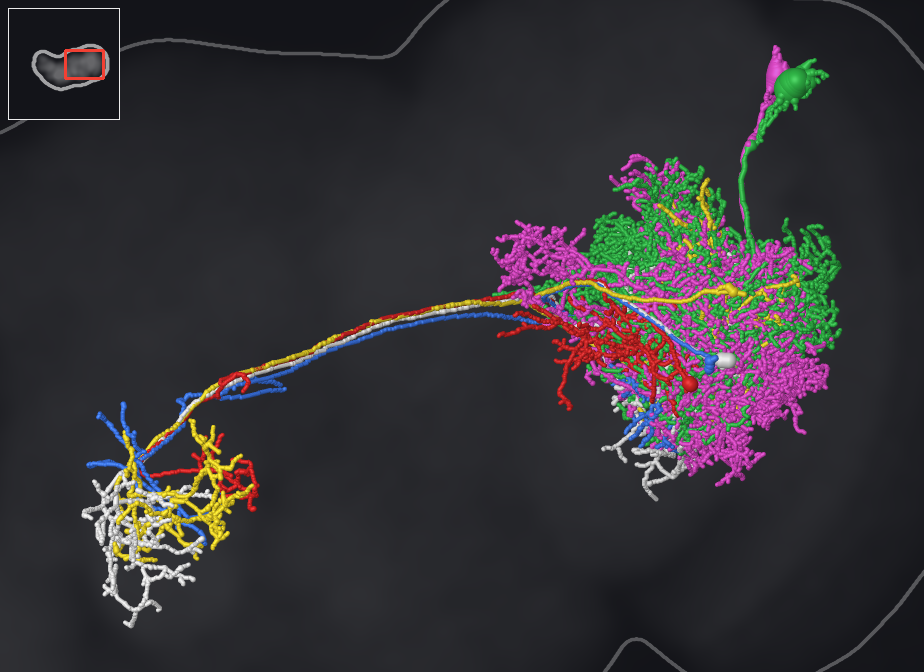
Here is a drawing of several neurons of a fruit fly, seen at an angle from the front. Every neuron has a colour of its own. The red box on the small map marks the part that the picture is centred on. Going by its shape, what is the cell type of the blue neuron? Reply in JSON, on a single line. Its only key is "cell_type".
{"cell_type": "AVLP205"}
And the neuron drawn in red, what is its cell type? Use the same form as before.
{"cell_type": "PVLP034"}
